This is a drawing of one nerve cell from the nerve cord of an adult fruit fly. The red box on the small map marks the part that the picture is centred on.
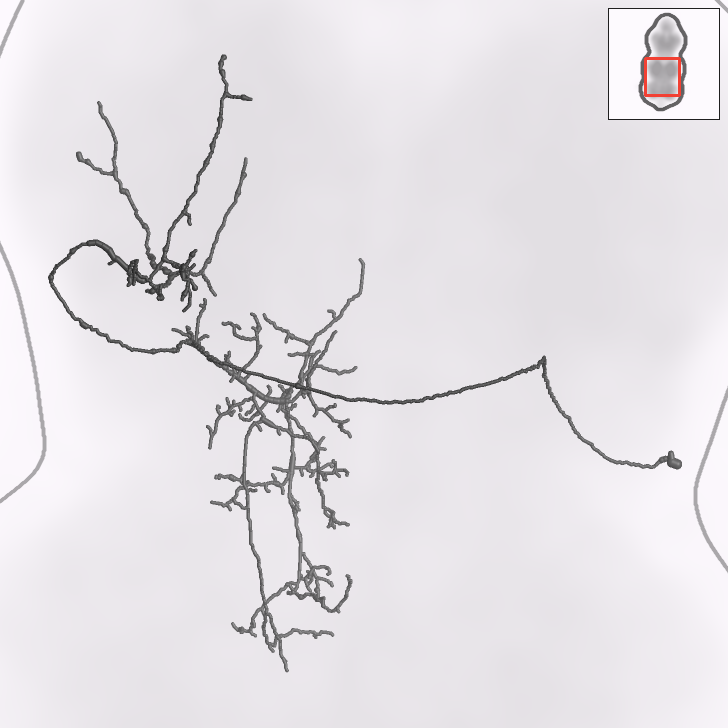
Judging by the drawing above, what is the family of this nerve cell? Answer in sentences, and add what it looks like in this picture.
The family is hemilineage 01A. Its broad class is nerve-cord intrinsic neuron. The picture shows dozens of branch ends. As drawn here it is about as wide as it is tall.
